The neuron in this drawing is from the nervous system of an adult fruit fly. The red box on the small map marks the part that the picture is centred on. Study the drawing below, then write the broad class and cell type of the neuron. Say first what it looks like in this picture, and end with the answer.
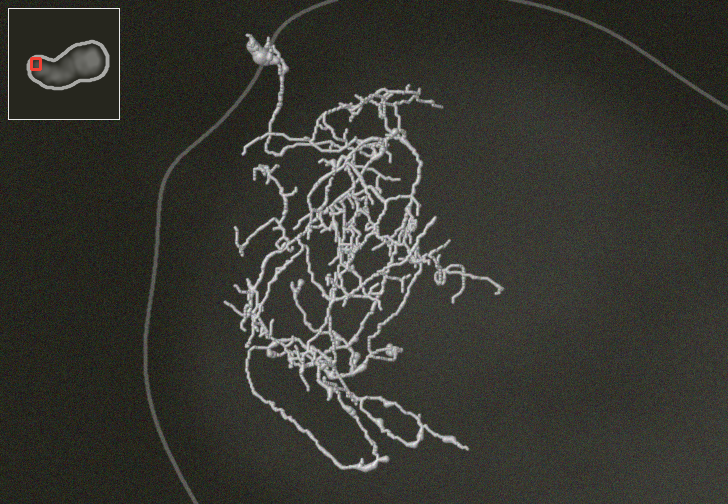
The picture shows dozens of branch ends. In this view it is taller than it is wide. This is a nerve-cord intrinsic neuron. The cell type is INXXX417.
